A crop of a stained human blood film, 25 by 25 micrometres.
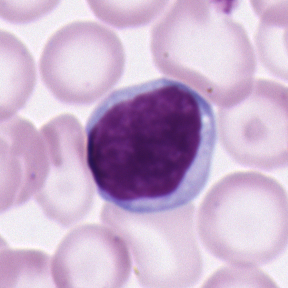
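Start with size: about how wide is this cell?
About 12 micrometres across, with a roughly round, smooth outline.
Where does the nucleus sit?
Off-centre, pushed toward the left, and it fills about 70% of the cell's area.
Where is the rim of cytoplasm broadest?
Along the right and lower side, and the cytoplasm there is pale blue.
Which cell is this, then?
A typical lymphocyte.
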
